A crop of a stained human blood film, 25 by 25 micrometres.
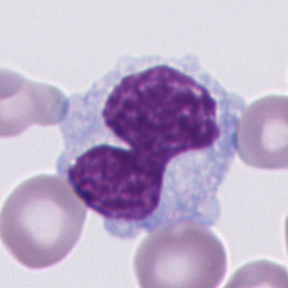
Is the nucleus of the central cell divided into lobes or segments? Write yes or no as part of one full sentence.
Yes, it is a lobed nucleus that this cell has.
